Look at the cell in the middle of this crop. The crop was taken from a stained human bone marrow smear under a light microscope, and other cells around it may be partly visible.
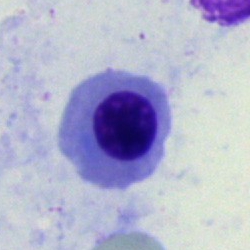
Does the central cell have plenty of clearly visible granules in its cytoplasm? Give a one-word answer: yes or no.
No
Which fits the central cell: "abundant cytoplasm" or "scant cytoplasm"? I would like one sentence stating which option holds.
It is abundant cytoplasm that surrounds the nucleus of this cell.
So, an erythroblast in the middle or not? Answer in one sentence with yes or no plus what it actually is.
Yes, the cell shown at the crop's centre is an erythroblast.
